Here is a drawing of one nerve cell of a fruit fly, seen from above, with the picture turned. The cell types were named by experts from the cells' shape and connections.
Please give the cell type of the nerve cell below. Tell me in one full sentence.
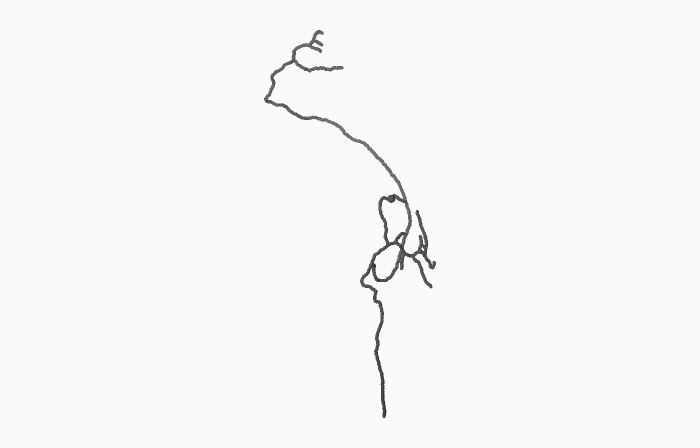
What this nerve cell is, by cell type, is SNpp21.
